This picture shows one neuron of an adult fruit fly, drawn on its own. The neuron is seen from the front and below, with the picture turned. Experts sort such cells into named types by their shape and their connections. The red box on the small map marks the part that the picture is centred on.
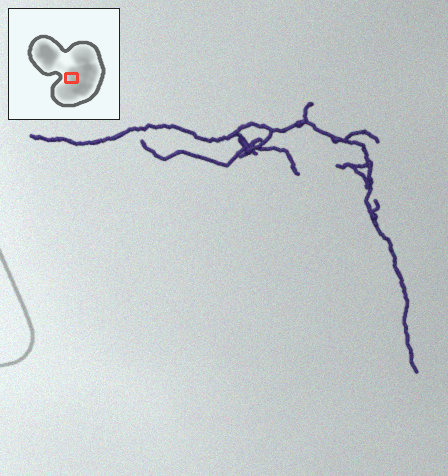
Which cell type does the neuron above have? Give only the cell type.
LB2d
